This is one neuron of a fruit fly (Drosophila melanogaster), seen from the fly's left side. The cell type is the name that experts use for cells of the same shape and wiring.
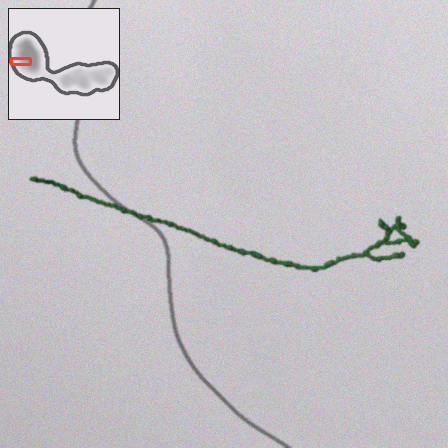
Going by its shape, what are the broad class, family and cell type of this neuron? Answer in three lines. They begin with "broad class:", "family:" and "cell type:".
broad class: sensory neuron entering the brain
family: class mechanosensory
cell type: JO-CL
